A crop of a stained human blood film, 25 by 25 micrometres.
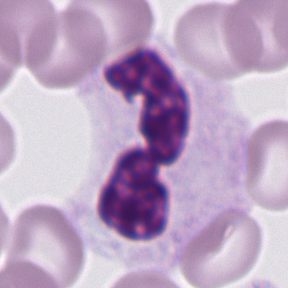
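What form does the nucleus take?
Two main masses joined by a narrow waist.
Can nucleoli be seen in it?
No, none can be seen.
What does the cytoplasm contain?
Fine, faint granules throughout, with no visible vacuoles.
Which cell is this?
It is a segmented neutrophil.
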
